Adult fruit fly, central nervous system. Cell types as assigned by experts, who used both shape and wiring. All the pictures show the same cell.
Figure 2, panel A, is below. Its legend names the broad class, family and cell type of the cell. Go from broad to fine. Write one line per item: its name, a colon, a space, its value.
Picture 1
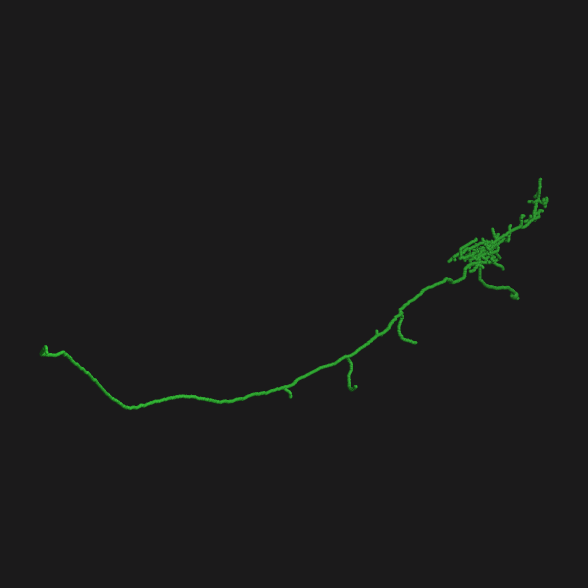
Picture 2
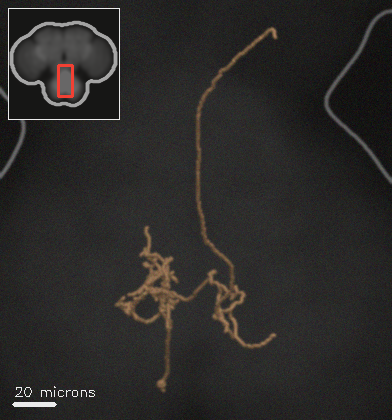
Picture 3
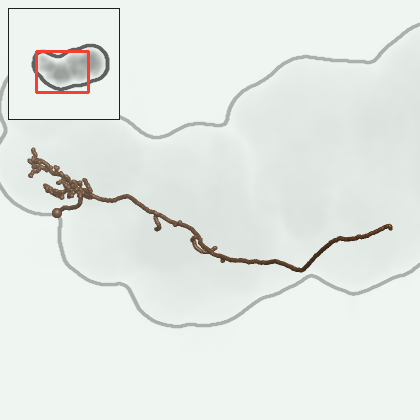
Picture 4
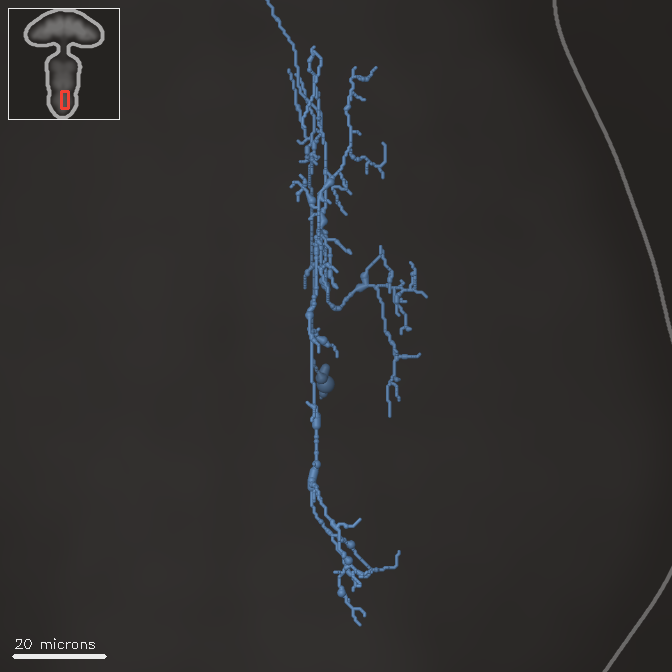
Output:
broad class: ascending neuron
family: hemilineage 10B
cell type: AN10B039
